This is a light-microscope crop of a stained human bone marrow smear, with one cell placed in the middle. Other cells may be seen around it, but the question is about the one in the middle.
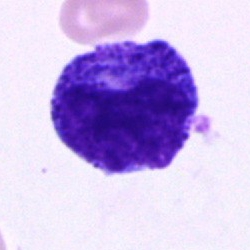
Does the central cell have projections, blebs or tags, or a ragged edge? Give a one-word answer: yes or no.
Yes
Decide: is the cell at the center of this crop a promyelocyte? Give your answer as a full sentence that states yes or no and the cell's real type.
Yes, the crop's central cell is a promyelocyte.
